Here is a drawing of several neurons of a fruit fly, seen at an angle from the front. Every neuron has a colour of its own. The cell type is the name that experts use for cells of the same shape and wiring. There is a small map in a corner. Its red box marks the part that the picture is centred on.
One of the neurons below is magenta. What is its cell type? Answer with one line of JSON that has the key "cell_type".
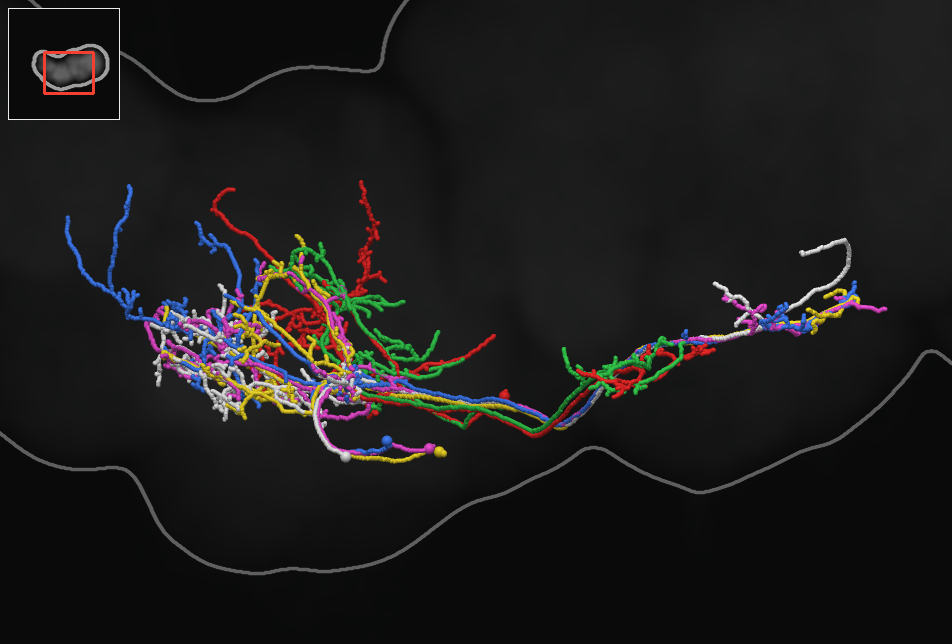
{"cell_type": "AN08B099_h"}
